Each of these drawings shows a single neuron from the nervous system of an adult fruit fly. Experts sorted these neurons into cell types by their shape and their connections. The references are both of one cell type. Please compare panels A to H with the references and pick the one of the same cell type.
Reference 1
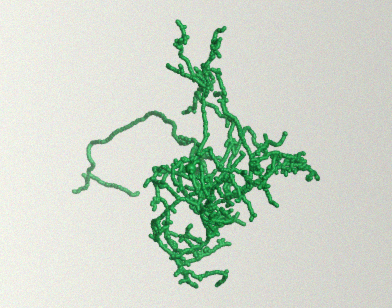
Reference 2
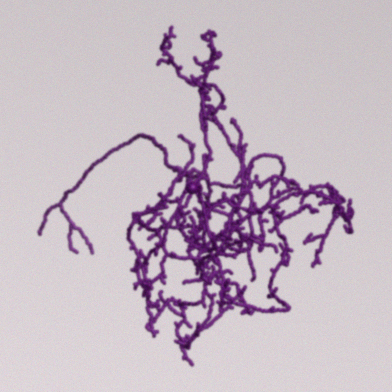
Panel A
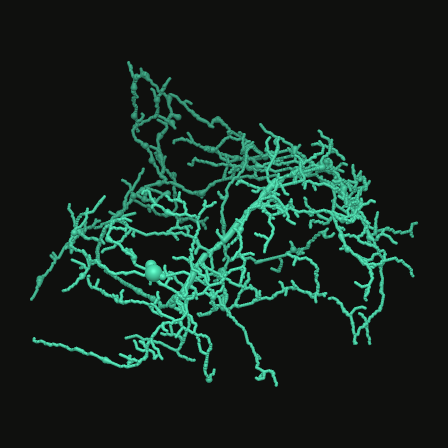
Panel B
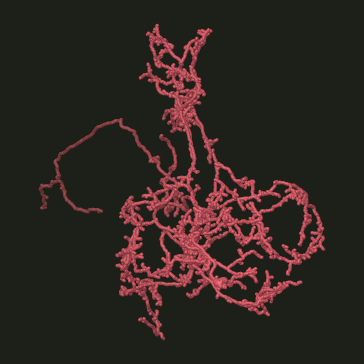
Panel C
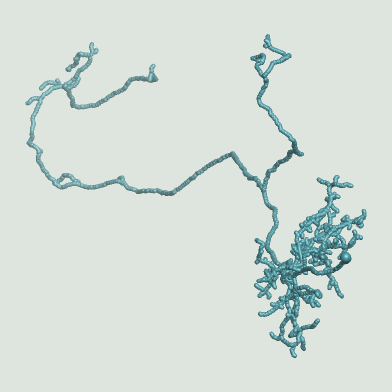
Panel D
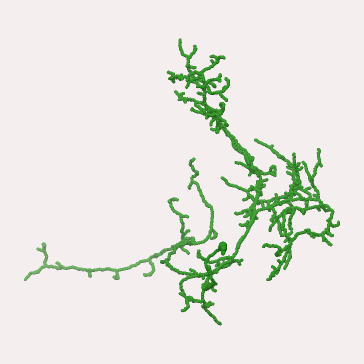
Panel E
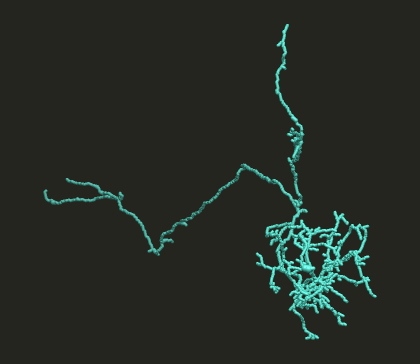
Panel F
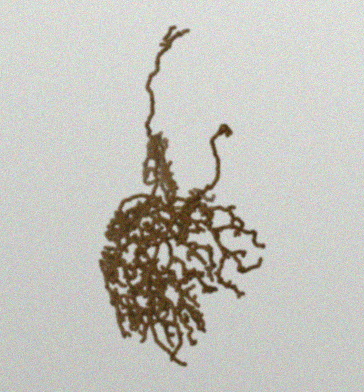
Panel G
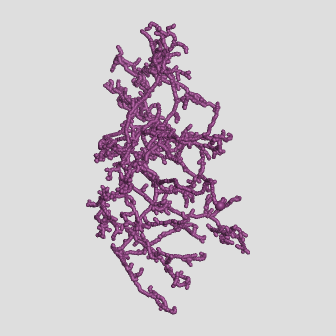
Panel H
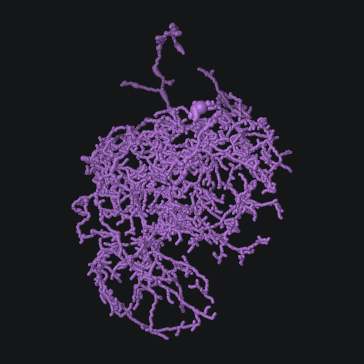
Panel B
